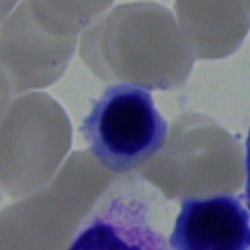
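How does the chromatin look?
Dense and very dark purple, with little visible pattern.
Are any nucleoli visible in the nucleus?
None can be seen.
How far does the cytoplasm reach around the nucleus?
It forms a rim all the way round.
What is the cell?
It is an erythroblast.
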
